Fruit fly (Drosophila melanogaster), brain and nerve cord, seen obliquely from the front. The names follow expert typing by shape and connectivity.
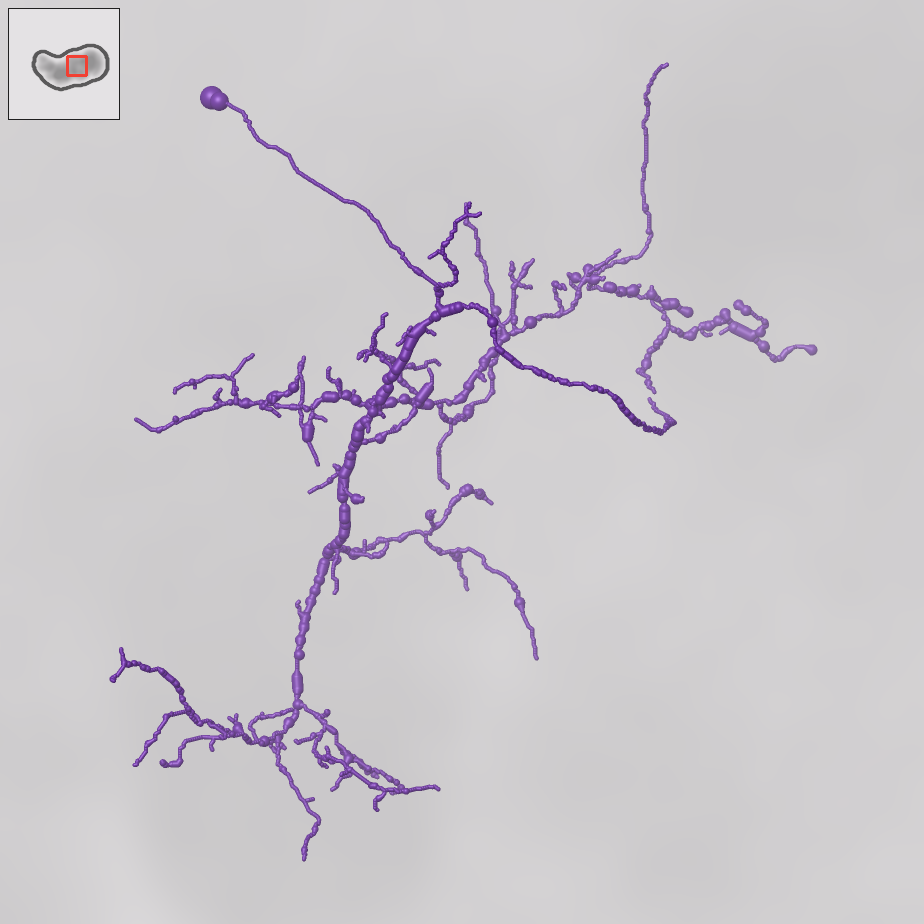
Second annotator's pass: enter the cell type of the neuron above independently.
CB2408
